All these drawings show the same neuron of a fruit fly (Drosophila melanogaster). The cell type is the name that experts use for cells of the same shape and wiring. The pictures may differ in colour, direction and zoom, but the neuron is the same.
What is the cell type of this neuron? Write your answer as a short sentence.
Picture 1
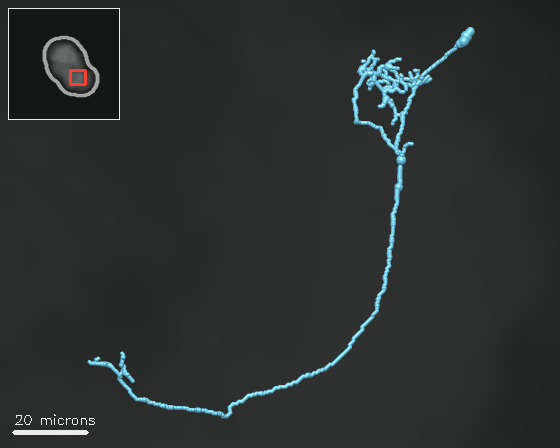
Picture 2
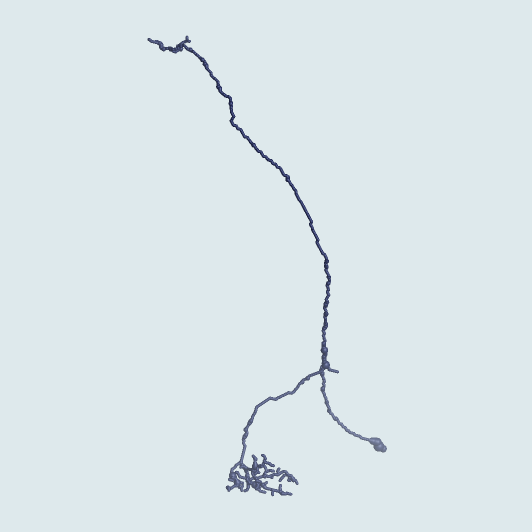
The cell type is LC30.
